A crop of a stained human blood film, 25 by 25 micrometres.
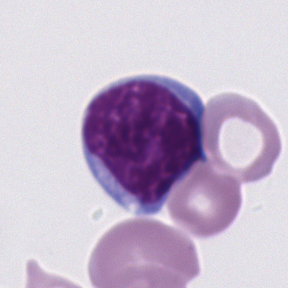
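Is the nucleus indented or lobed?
Neither; it is rounded and about 11 micrometres across, in a cell about 12 micrometres across.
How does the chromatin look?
Dark purple and coarsely clumped, with paler streaks between the clumps.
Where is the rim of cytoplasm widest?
At the lower left of the cell; the rim is thin and blue.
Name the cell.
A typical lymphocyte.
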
